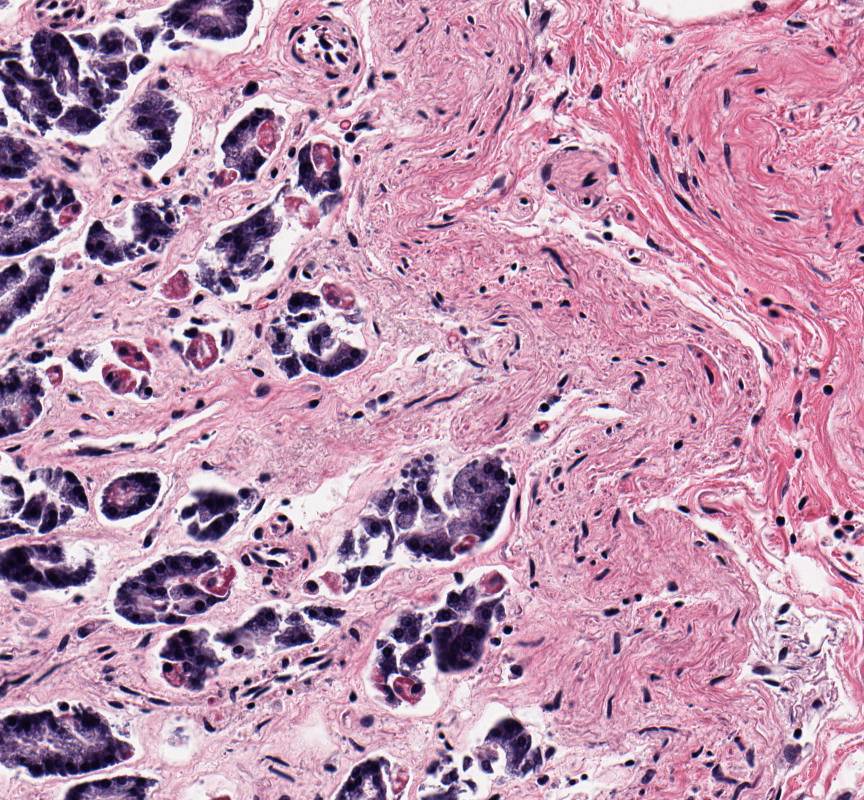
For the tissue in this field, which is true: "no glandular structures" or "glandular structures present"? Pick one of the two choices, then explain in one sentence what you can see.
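Glandular structures present. Many gland lumina hold pink-red material.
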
